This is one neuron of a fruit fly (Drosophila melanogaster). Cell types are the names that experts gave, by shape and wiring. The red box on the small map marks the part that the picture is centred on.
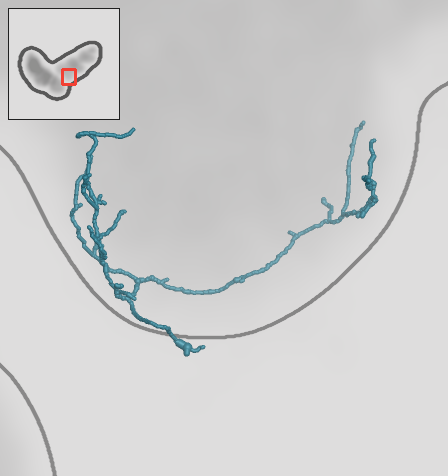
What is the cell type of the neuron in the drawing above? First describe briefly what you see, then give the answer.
Its cell body lies at the bottom of the picture. As drawn here it is wider than it is tall. It is a nerve-cord intrinsic neuron. It is of cell type IN13A061.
